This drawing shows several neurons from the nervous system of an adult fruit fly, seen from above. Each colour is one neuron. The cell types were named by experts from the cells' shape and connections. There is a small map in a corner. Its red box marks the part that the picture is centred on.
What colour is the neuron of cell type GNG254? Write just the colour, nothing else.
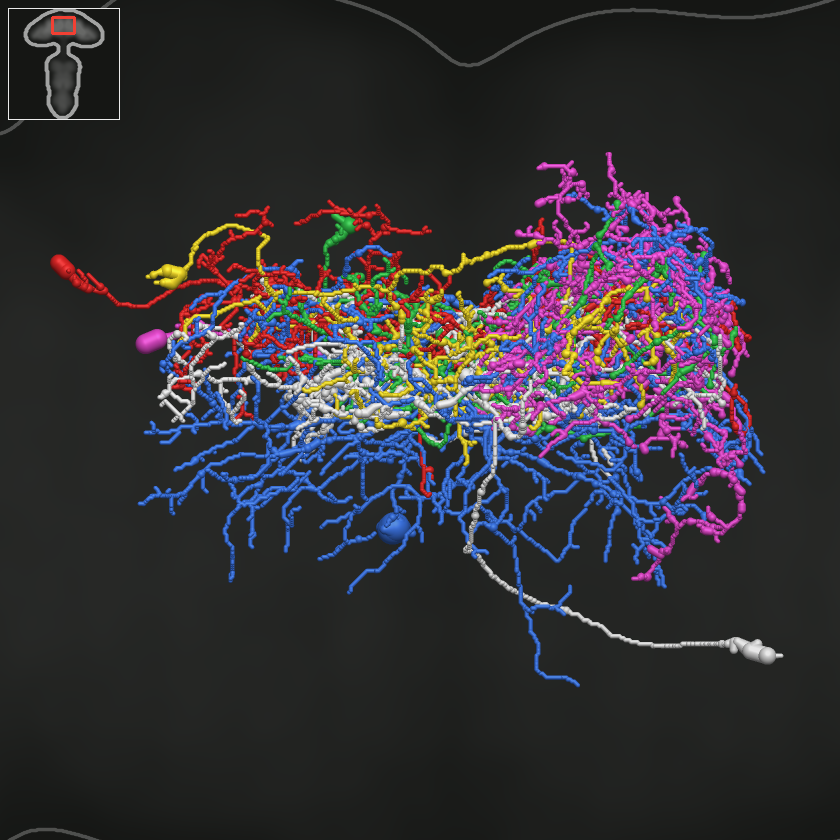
yellow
